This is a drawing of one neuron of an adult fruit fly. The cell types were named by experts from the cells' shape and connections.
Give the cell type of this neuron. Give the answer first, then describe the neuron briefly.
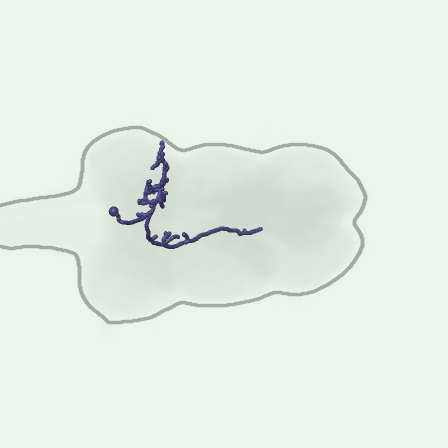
The cell type is IN10B032. Its broad class is nerve-cord intrinsic neuron. It is in the nerve cord and does not reach the brain. The cell body is on the left of the picture.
